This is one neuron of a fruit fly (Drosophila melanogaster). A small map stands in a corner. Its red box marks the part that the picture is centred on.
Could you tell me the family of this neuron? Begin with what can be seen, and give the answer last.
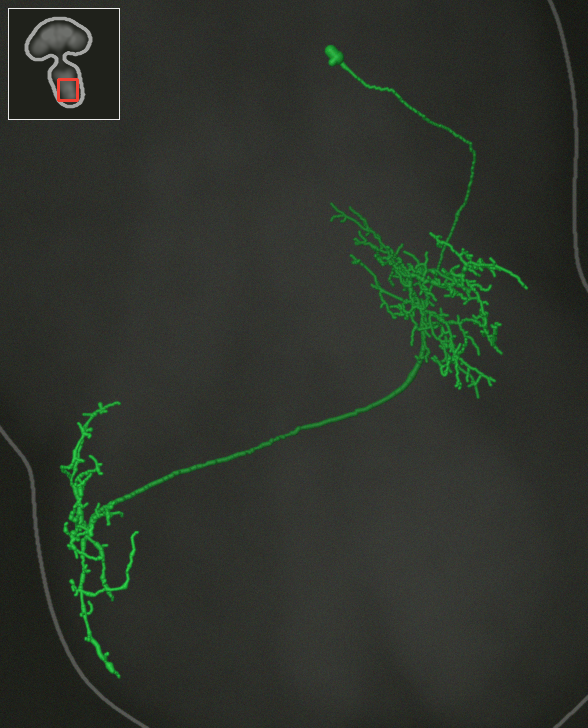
It lies in the nerve cord. The cell body is at the top of the picture. The picture shows dozens of branch ends. This is a nerve-cord intrinsic neuron. Its family is hemilineage 01A.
